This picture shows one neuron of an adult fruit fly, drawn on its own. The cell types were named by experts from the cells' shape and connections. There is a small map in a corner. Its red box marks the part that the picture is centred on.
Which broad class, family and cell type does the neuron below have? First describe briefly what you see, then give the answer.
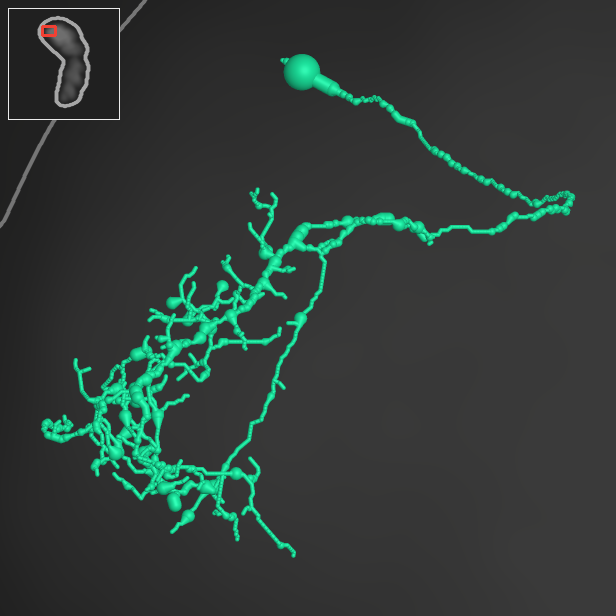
Its cell body lies at the top of the picture. The picture shows dozens of branch ends. It is a central-brain intrinsic neuron. Its family is hemilineage SLPal1. The cell type is SLP024.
